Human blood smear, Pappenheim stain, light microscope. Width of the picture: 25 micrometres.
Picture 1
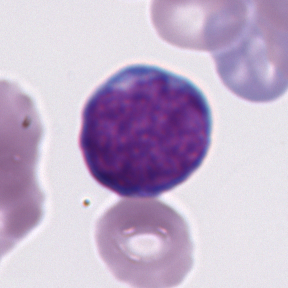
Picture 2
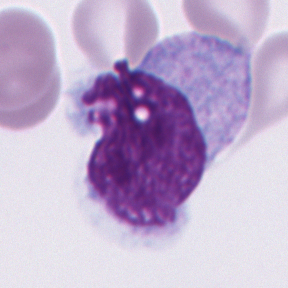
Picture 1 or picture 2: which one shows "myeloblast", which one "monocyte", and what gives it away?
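Picture 1 shows a myeloblast, and picture 2 shows a monocyte. The myeloblast has a round, smooth outline and is about 12 micrometres across; its nucleus is round with no indentation and about 11 micrometres across. The nucleus fills about 80% of the cell's area, and the blue cytoplasm forms only a thin rim around it.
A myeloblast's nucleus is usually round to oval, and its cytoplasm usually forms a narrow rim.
No granules are seen in the myeloblast's cytoplasm, and no nucleoli are clearly visible in its nucleus.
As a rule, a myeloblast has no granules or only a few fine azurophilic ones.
The monocyte's nucleus measures about 15 by 11 micrometres and has an irregular outline with a notch on its upper left side.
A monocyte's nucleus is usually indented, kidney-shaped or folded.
The monocyte's cytoplasm is pale blue-grey, in contrast to the blue rim of the myeloblast.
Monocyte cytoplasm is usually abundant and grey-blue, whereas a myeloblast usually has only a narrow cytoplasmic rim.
Two small round clear spots lie in the upper part of the monocyte's nucleus. The monocyte's edge is ragged and indistinct at the left and bottom, whereas the myeloblast's outline is round and smooth.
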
